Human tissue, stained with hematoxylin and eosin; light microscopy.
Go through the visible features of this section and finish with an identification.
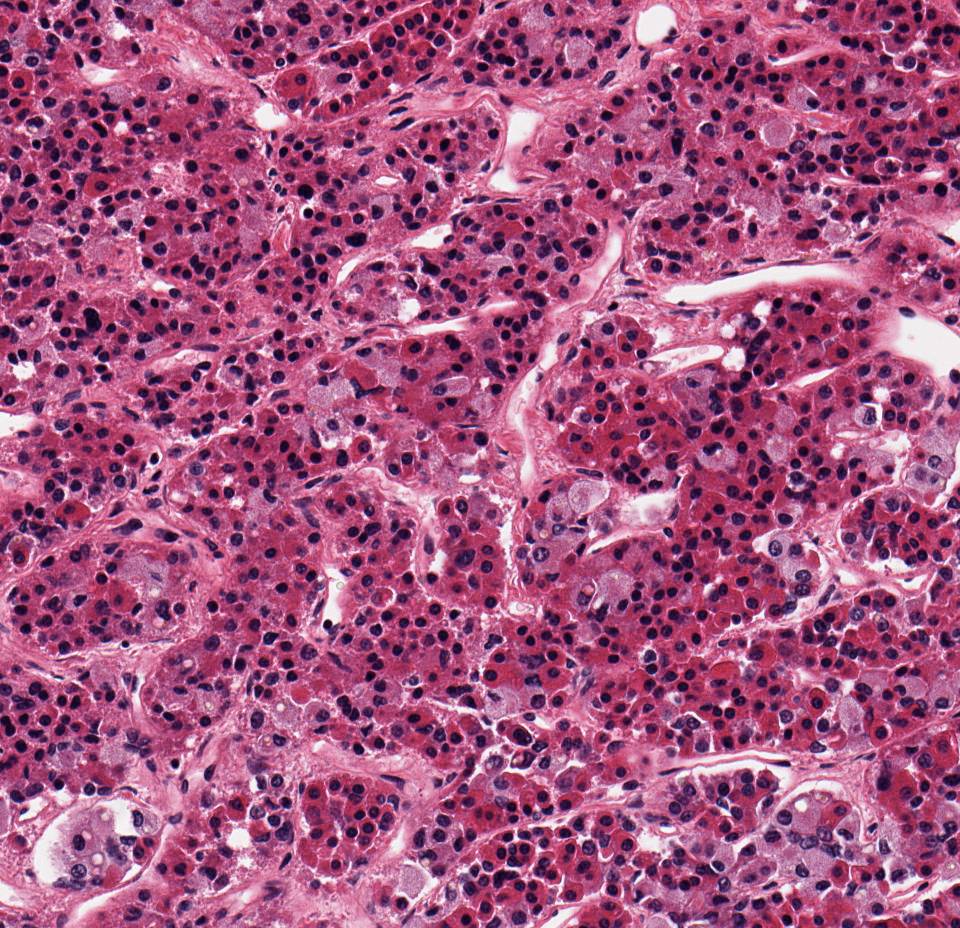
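Cells form rounded nests and short cords throughout, divided by thin strands of connective tissue. The nests are solid, lacking central lumens. Cells with bright red, eosinophilic cytoplasm predominate and are scattered through every nest. The stroma is scant and pale pink. This is pituitary.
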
